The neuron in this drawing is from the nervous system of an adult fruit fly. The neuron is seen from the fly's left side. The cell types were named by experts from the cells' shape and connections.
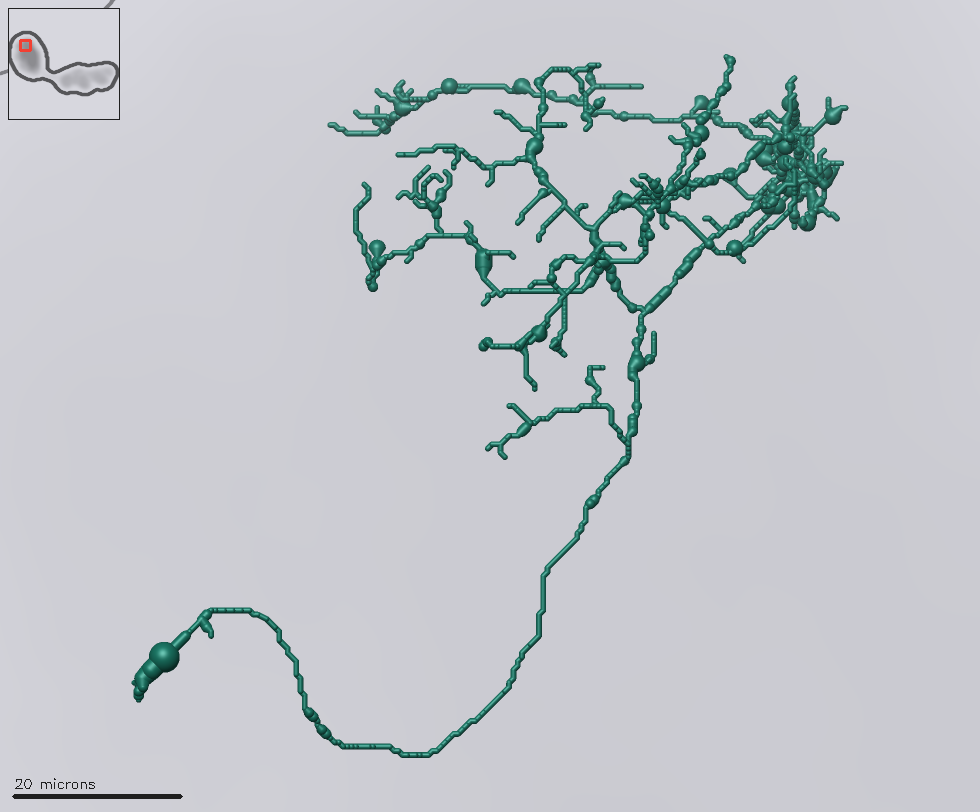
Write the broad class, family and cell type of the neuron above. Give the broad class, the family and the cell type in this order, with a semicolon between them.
central-brain intrinsic neuron; hemilineage SLPal5; CB4151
